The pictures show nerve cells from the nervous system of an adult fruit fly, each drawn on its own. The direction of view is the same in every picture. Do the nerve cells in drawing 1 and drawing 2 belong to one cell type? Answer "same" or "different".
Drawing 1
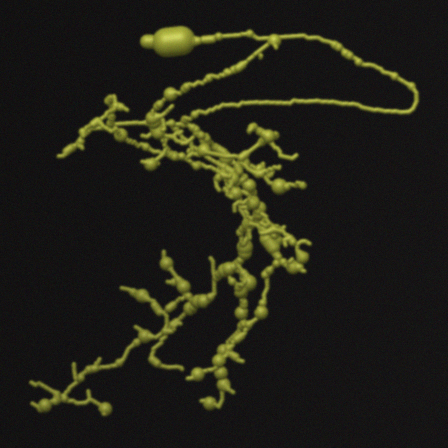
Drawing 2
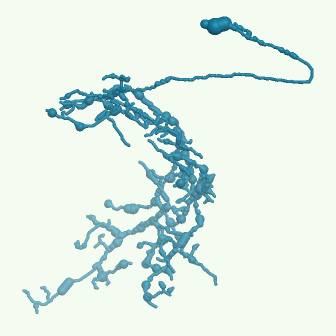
same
